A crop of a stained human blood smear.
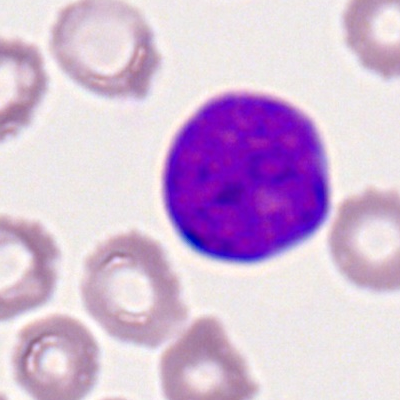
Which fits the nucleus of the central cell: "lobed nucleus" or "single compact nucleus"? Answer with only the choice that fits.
Single compact nucleus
